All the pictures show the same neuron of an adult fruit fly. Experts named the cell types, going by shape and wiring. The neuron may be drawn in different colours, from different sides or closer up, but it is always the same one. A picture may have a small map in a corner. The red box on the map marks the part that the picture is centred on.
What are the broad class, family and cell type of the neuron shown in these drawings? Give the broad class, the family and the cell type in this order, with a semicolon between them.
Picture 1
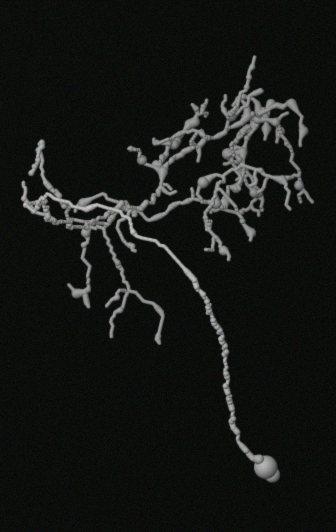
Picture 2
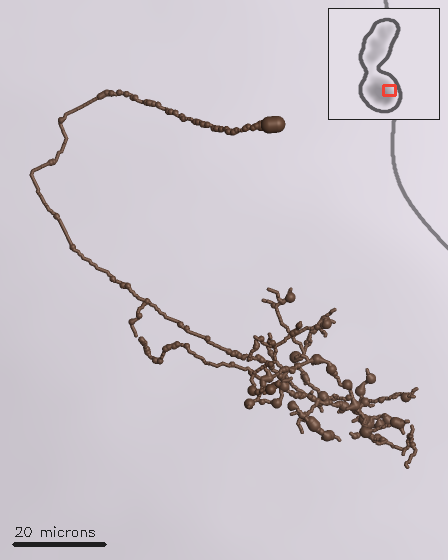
central-brain intrinsic neuron; hemilineage VPNp&v1_posterior; LHPV2a5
